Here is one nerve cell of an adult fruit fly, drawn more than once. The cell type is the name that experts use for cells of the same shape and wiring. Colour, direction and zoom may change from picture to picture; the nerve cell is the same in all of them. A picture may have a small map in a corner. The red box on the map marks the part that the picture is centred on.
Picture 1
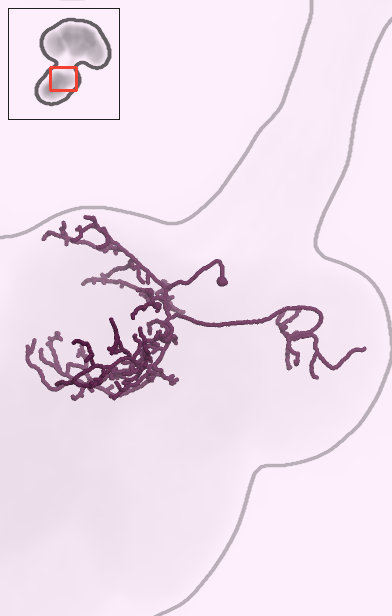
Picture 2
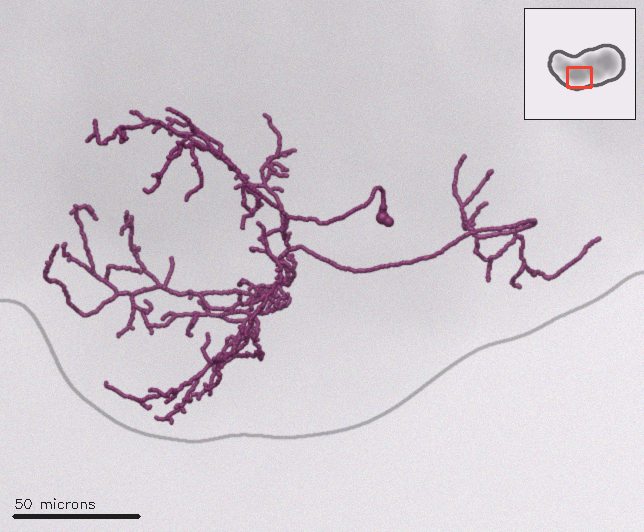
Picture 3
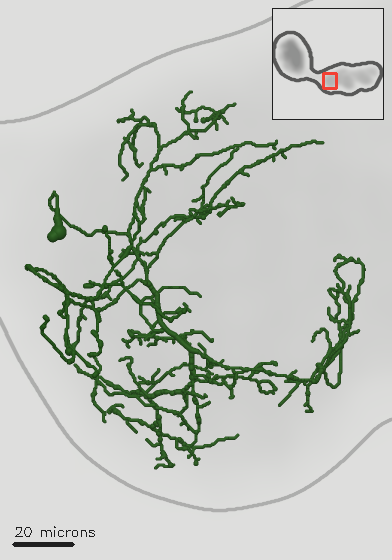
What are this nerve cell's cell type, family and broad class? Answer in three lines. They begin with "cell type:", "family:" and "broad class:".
cell type: IN01A041
family: hemilineage 01A
broad class: nerve-cord intrinsic neuron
